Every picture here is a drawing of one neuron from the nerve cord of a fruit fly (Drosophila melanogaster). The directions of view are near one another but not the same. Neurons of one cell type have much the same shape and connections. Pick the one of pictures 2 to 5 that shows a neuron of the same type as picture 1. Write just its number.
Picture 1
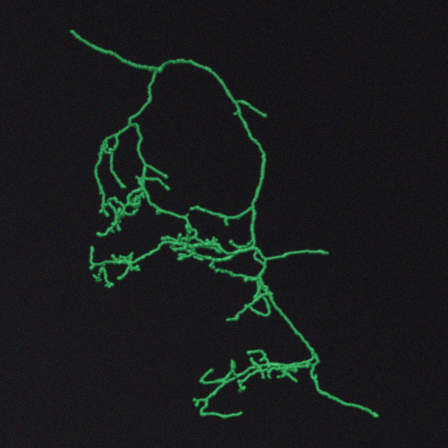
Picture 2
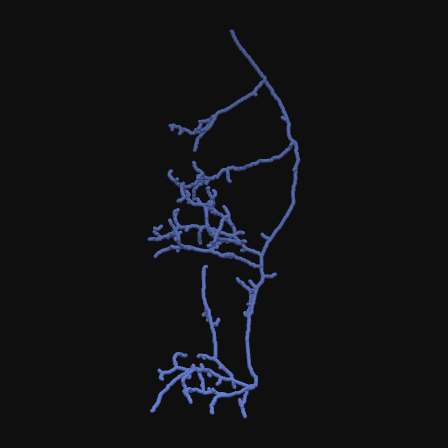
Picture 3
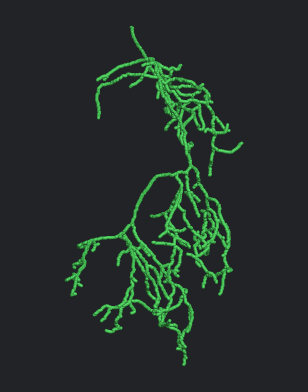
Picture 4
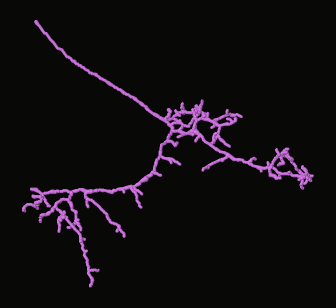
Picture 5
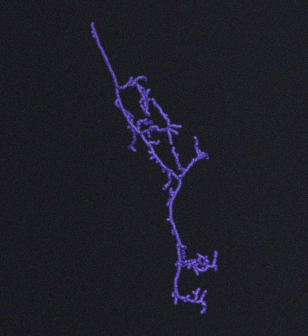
2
